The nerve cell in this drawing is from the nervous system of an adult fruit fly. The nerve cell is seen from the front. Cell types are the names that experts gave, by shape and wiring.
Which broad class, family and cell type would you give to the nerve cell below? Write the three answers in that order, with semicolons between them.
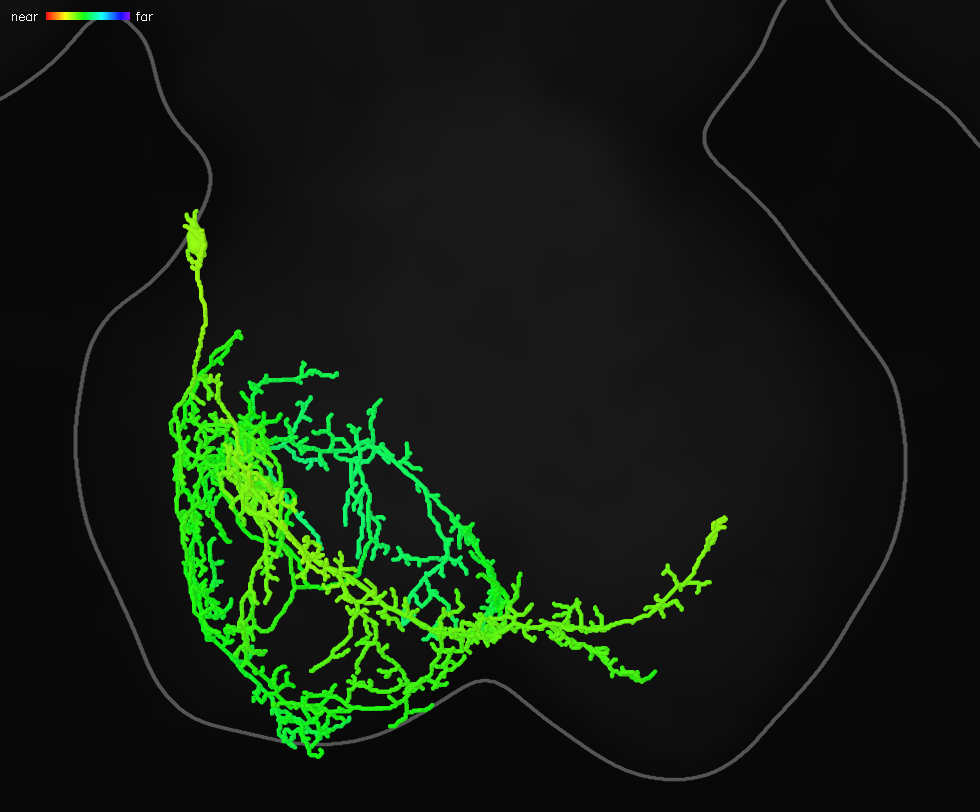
nerve-cord intrinsic neuron; hemilineage 17A; IN17A016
